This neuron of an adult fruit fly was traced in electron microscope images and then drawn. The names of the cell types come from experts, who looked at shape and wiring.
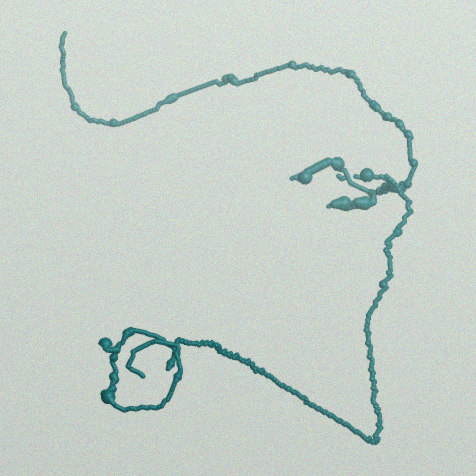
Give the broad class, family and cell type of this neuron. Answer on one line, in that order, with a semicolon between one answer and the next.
sensory neuron entering the brain; class olfactory; ORN_DL4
